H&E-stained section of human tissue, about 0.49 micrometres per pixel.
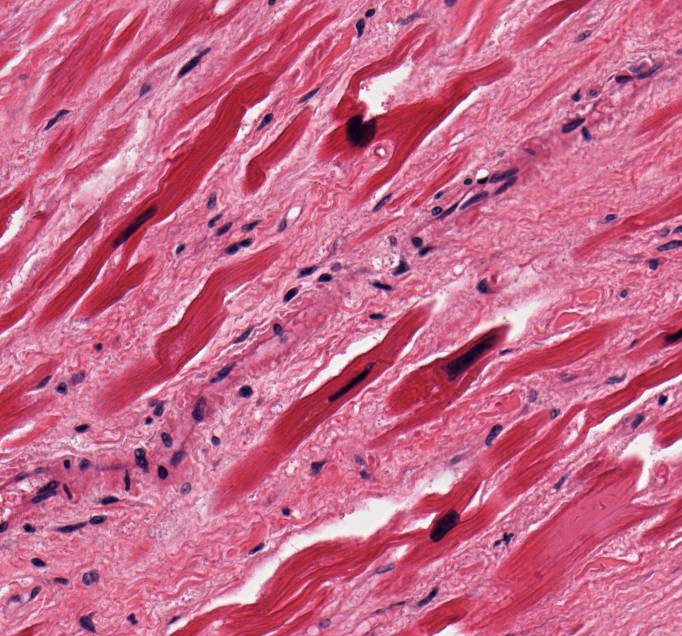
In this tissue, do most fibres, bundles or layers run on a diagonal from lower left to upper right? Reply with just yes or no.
Yes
